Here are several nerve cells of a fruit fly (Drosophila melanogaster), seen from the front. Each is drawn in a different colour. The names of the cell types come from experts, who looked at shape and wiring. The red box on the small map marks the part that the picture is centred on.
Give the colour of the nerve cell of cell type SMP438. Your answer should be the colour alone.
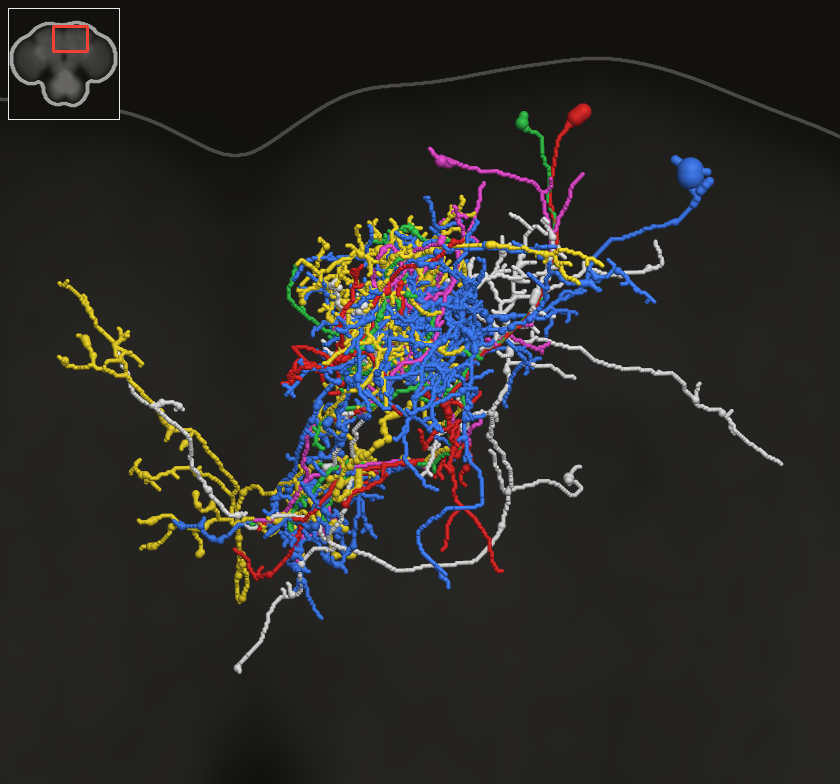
green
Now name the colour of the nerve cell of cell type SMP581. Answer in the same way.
white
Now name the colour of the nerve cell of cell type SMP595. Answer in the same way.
blue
